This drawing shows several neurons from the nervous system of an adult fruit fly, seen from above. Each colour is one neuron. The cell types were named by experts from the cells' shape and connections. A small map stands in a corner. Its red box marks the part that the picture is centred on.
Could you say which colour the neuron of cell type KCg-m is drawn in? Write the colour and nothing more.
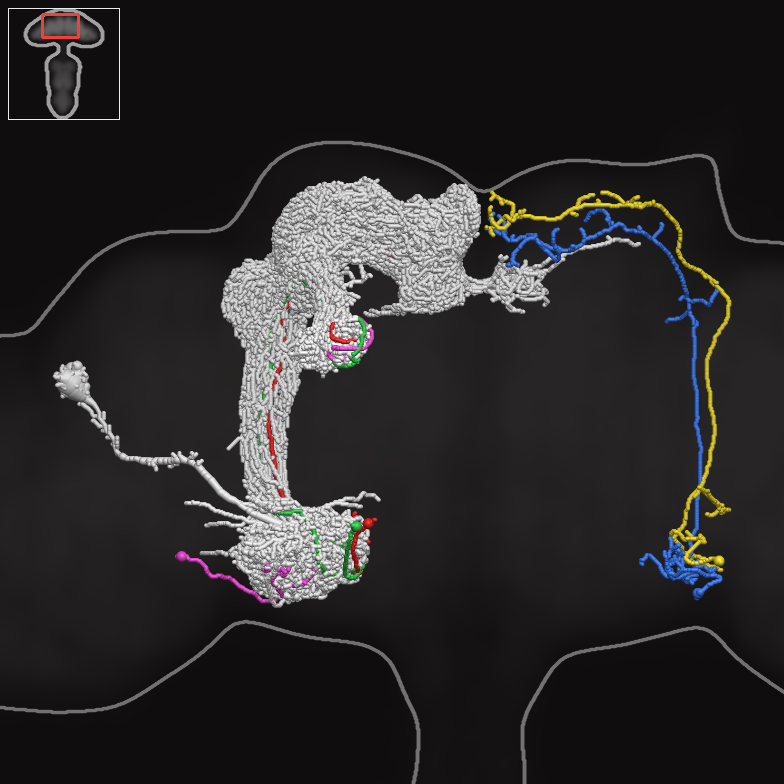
blue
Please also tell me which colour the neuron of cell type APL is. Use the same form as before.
white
